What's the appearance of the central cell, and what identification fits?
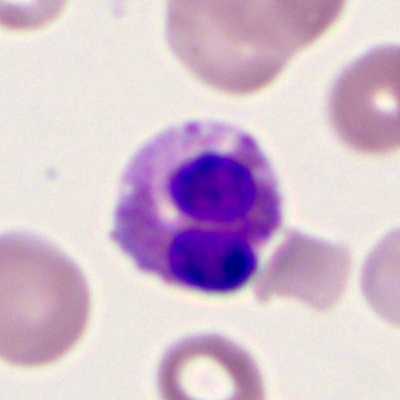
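Nucleus toward right; wider cytoplasm band on left. Chromatin dense, dark purple, with darker clumped patches. Cytoplasm plentiful, pinkish-violet, speckled with granules; a few darker purple ones along top edge. Cell: eosinophil.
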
